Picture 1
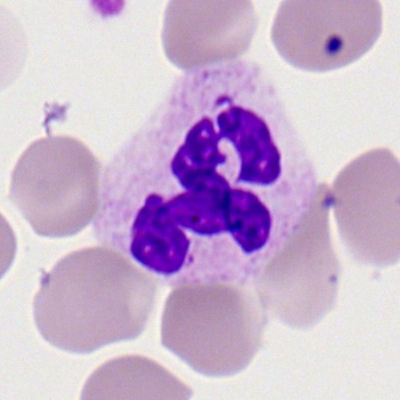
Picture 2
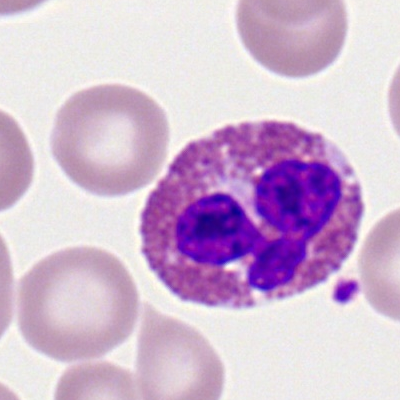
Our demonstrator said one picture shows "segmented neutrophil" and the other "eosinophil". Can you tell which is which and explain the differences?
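The first picture is the segmented neutrophil, and the second the eosinophil. Looking at the granules, picture 1 has fine, faint pinkish ones, while picture 2 is packed with numerous coarse pinkish granules.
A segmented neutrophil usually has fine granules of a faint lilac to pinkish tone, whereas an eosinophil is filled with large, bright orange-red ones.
Then the nucleus: in picture 1 it's divided into several lobes.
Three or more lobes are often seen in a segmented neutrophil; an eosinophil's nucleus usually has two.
The outlines differ too, irregular and somewhat angular in picture 1, smooth and round to slightly oval in picture 2. Both have plenty of cytoplasm, pale pinkish-lilac in picture 1 and surrounding the nucleus on all sides in picture 2. And in both the chromatin is dark purple and clumped, with no nucleoli to be seen.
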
